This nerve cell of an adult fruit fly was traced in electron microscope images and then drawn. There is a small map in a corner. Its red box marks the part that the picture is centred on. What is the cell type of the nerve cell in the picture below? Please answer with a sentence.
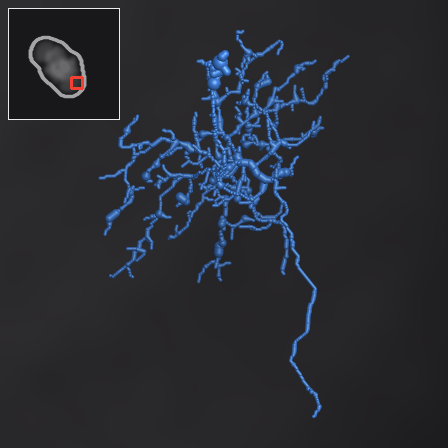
The cell type is Lawf1.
